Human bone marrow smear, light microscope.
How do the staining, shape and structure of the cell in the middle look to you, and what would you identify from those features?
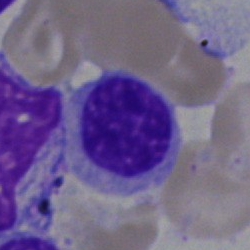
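The cell has a roughly round outline. Its nucleus lies off-centre, toward the upper right. The chromatin is deep purple, marked by scattered small pale spots. Pale blue cytoplasm forms a rim that is widest on the lower left. This cell is a lymphocyte.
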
